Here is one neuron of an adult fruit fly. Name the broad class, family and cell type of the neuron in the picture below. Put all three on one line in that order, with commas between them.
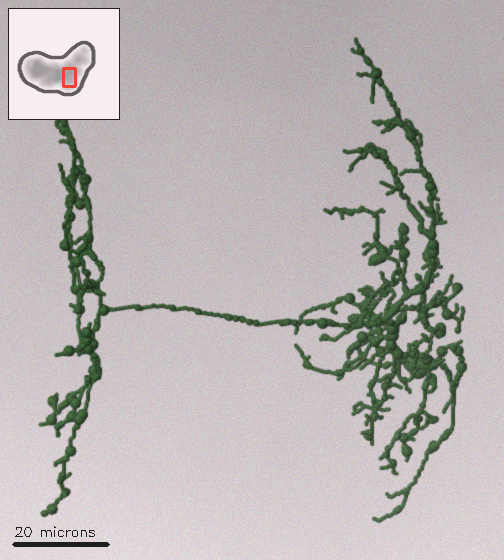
optic-lobe intrinsic neuron, Tlp, Tlp11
